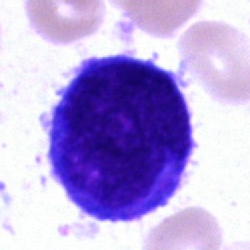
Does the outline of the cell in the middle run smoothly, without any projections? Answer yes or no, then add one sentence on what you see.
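No. The cell border carries many small irregular bumps.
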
